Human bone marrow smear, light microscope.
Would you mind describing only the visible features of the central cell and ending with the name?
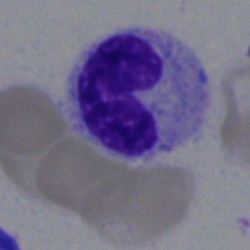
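Quick look: the nucleus is kidney-shaped, its indentation opening to the right, and the chromatin is dark purple and coarsely clumped. The cytoplasm's a pale lilac-grey, sitting mostly on the right side, with fine purple granules scattered through it. It's a band neutrophil.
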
